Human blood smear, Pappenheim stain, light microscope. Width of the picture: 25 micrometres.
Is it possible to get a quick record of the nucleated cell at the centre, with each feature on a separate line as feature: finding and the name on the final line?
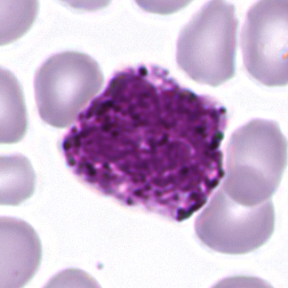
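Shape: angular, almost four-sided, not round
Granules: dark, most crowded along the cell edge
Nuclear outline: hidden, so its shape cannot be traced
Cytoplasm: pale lilac-pink where it shows along the lower margin
Identity: basophil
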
